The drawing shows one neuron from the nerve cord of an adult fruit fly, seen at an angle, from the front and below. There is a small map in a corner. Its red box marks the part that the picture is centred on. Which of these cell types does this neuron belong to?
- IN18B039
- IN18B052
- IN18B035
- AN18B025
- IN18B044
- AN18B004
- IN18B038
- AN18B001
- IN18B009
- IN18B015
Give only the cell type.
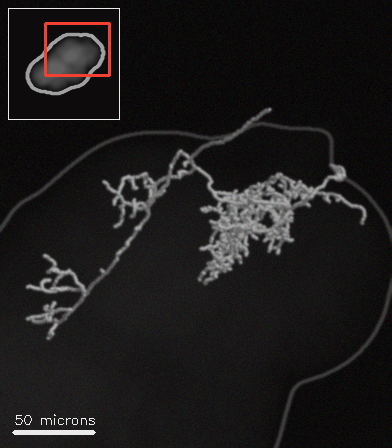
AN18B025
